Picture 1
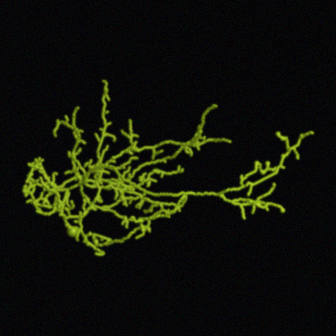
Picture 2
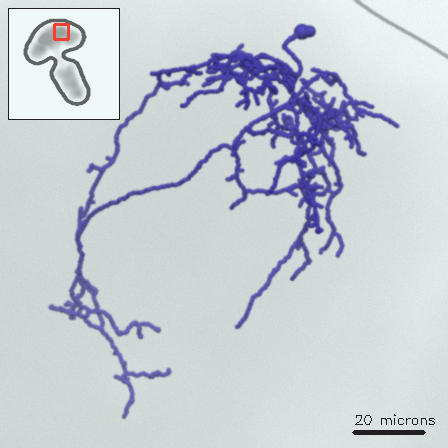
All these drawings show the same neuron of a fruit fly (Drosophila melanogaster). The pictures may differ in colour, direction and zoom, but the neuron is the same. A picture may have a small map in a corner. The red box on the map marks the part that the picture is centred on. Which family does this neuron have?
hemilineage VLPl2_medial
